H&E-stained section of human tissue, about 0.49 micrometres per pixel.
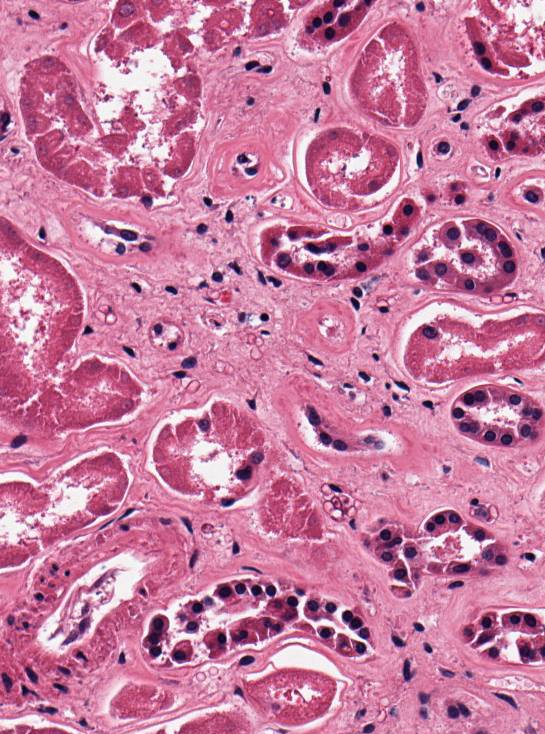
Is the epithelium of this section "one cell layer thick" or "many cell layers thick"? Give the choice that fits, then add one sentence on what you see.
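One cell layer thick. The tubules are lined by a single layer of epithelial cells with abundant pink granular cytoplasm.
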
